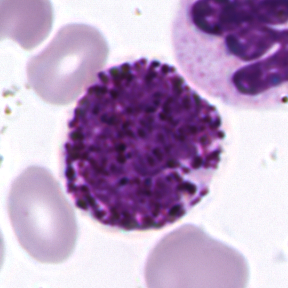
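Basophil. Take a moment with this cell: it is densely packed with coarse granules, dark purple to almost black. The granules cover the nucleus, so its shape cannot be made out. Notice, too, that they reach right out to the edge of the cell.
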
